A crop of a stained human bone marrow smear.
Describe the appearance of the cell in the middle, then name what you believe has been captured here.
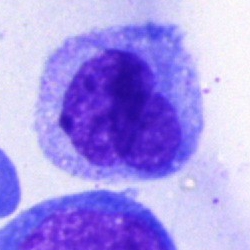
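A crease folds the nucleus into overlapping lobes. The nucleus occupies most of the cell and sits off-centre toward the lower right. Its chromatin is finely textured and lacy rather than coarsely clumped. The cytoplasm contains fine, faint lilac-pink granules. The cell is a monocyte.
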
